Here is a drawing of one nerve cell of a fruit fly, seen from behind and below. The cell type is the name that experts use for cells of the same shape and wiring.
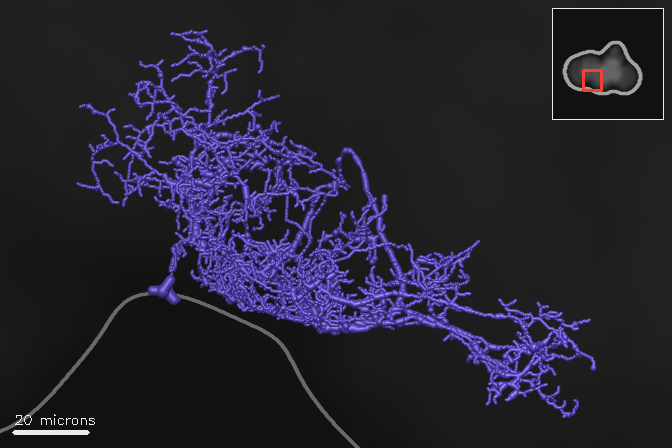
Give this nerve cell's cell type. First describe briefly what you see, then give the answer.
By the scale bar it is about 140 microns wide in this view. The picture shows more than a hundred branch ends. This is a central-brain intrinsic neuron. Its cell type is CB0591.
